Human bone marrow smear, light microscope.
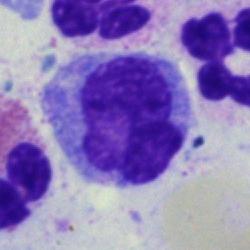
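Monocyte, the central cell of this stained human bone marrow smear. Its nucleus occupies most of the cell. Dark purple chromatin gathers into denser clumps, with paler patches lying between them. The cytoplasm has a pale greyish blue tone. A wider rim of this cytoplasm borders the nucleus on the left than on the right.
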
